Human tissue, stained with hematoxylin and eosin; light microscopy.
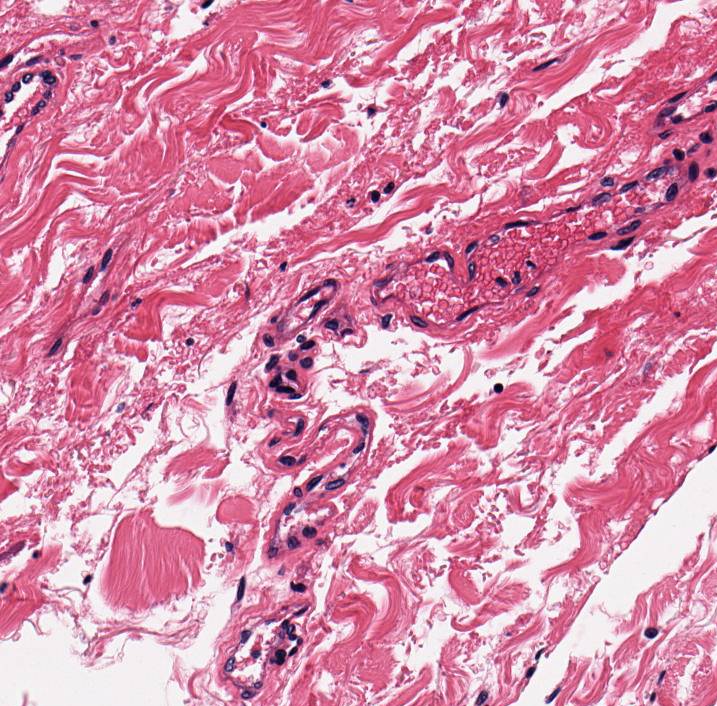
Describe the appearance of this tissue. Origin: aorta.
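Wavy pink collagen bundles, separated by pale clefts, make up most of the field. Small vessels in the centre are lined by dark, elongated endothelial nuclei. Loose red blood cells are scattered in the spaces between the collagen bundles. The stroma is sparsely cellular, with scattered spindle-shaped nuclei.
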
